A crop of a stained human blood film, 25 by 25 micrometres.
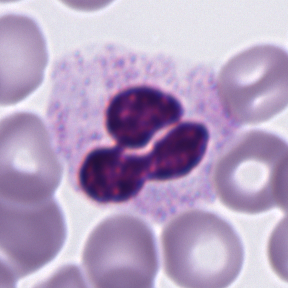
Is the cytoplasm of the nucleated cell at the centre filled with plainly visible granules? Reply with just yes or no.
Yes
